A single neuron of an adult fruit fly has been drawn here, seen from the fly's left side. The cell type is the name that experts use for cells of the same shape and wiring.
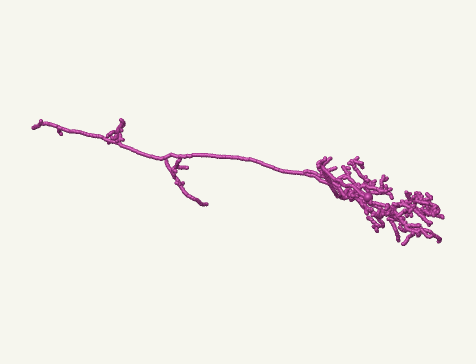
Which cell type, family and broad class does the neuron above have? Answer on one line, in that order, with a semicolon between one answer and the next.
IN09B046; hemilineage 09B; nerve-cord intrinsic neuron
